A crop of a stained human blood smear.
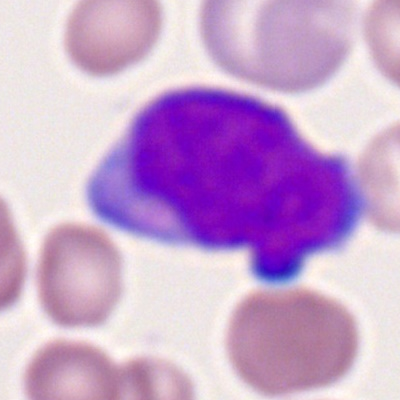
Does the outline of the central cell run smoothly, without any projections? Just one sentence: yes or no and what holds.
No, by its outline the cell is rough, not smooth and even.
